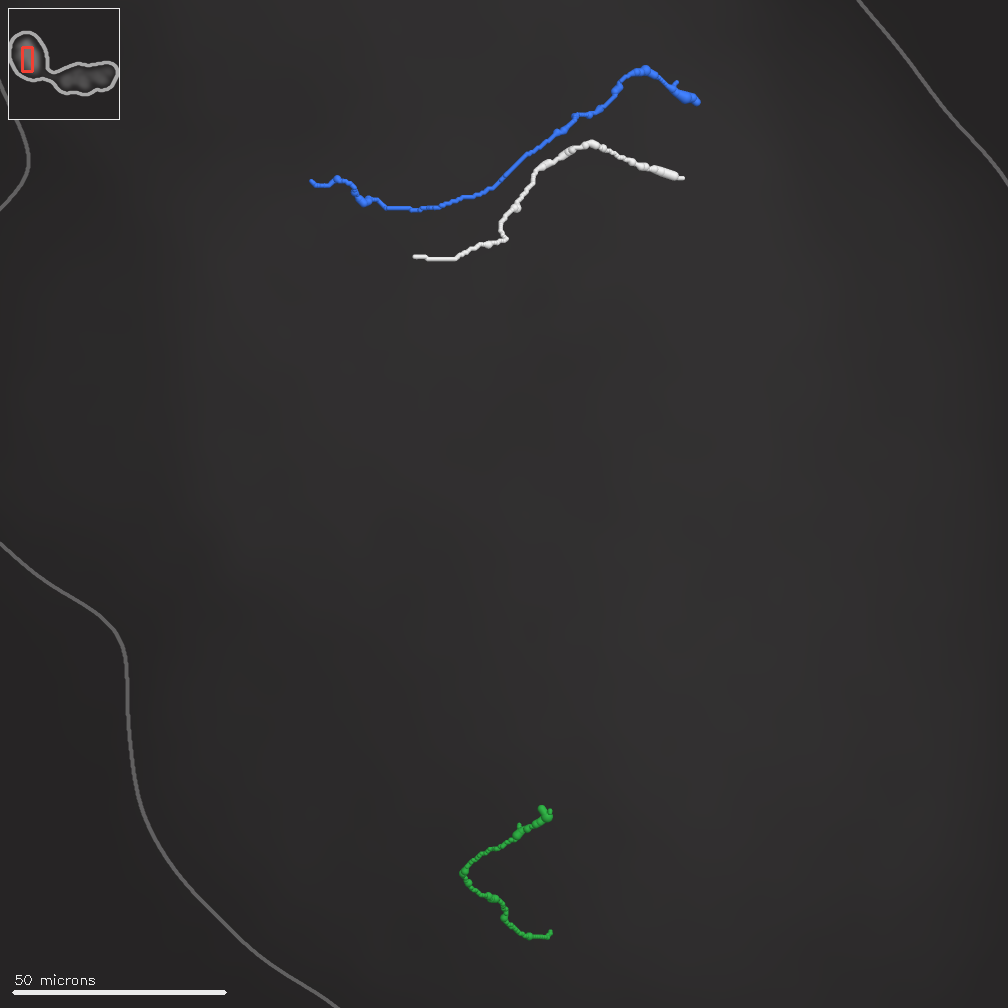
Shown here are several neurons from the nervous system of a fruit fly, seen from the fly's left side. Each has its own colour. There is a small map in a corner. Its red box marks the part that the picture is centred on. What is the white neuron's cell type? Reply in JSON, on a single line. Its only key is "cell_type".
{"cell_type": "R7p"}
